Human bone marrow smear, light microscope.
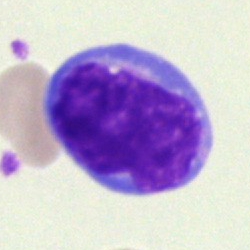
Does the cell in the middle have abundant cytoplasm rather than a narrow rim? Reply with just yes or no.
No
